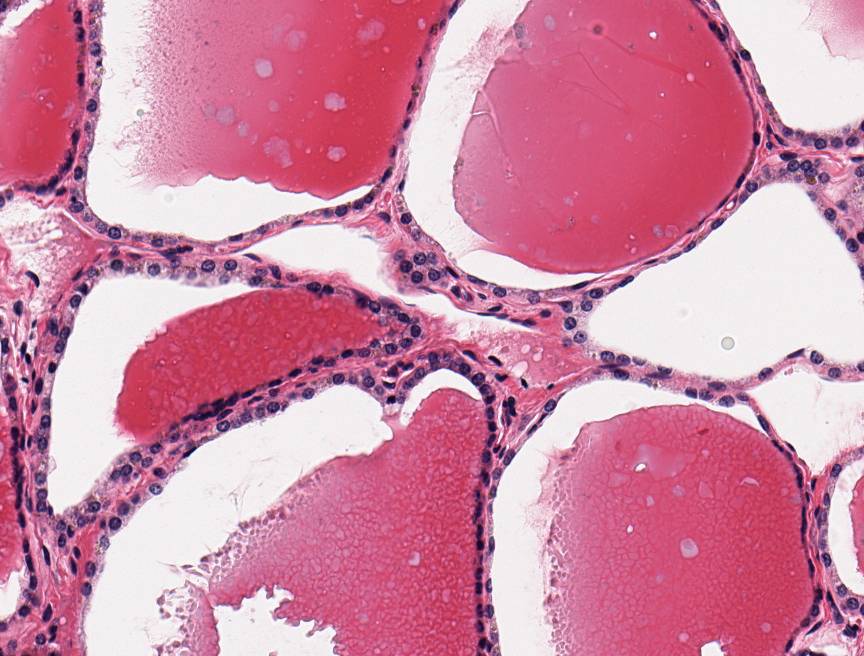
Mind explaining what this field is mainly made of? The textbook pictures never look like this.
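Thyroid follicle. Follicles lined by a single layer of flattened to low cuboidal epithelial cells; nuclei small, round, dark, evenly spaced.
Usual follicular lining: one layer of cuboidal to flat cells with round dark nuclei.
Tissue between follicles scant, in thin pink strands.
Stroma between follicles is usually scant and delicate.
Lower follicles: colloid largely finely bubbly, reticulated.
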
